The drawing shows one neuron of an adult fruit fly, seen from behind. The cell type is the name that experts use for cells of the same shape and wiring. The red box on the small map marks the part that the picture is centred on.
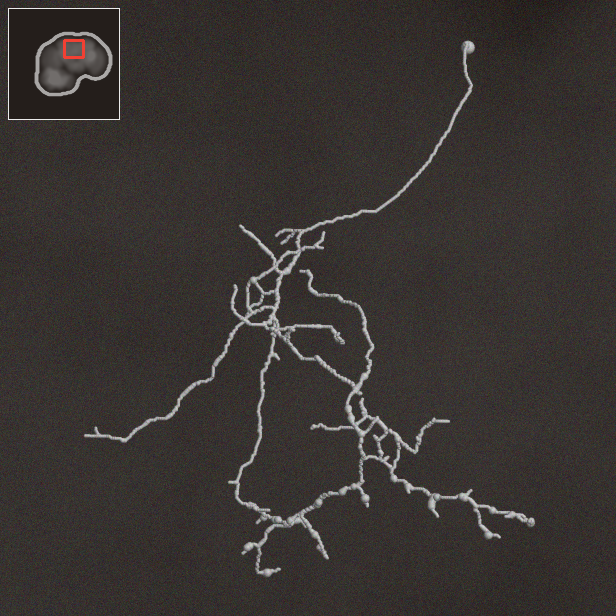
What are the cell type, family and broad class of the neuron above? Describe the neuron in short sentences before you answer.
The picture shows dozens of branch ends. In this view it is about as wide as it is tall. Its cell type is CB4000. Its family is hemilineage SMPad2. Its broad class is central-brain intrinsic neuron.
